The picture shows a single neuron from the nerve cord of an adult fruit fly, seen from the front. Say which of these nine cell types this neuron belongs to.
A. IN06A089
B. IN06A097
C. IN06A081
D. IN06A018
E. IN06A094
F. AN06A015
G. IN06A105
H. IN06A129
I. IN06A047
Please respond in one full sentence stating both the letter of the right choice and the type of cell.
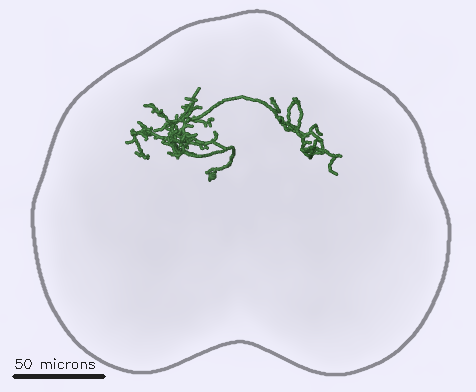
Option E, IN06A094, is the type of cell the neuron is.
